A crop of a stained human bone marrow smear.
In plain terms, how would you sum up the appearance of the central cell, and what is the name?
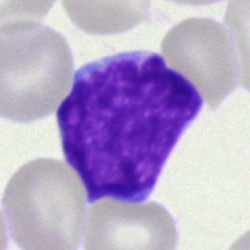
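Look first at how much of the cell the nucleus takes up: almost all of it. What cytoplasm there is forms only a thin rim, easiest to find along the upper left edge, and it is pale blue. Now study the chromatin, which is deep purple and mottled with small paler spots. What you are looking at is a blast.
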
